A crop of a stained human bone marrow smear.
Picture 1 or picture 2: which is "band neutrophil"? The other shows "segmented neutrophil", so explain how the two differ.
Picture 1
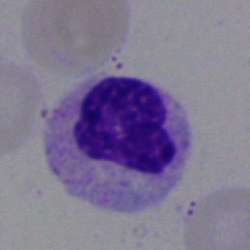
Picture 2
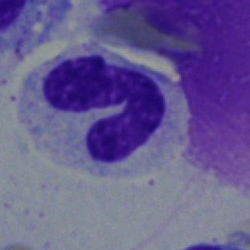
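Segmented neutrophil in picture 1, band neutrophil in picture 2. Nucleus, picture 2: deep notch cutting in from the left; chromatin dark purple and densely condensed; no nucleoli visible.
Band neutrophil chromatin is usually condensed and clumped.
Cytoplasm: pale lilac-blue with no clear vacuoles in picture 1; a moderate pale greyish-lilac rim around the nucleus in picture 2. Outline: round and smooth in picture 1; roughly round and smooth in picture 2. Surroundings: small purple platelet-like dots just outside the cell in picture 1, above it and at its lower right; a large dark purple area bordering the cell at the upper right in picture 2.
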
